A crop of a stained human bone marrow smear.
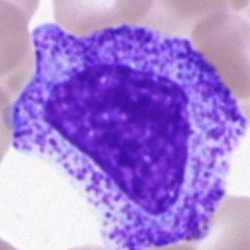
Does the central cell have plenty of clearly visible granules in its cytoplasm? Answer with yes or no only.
Yes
